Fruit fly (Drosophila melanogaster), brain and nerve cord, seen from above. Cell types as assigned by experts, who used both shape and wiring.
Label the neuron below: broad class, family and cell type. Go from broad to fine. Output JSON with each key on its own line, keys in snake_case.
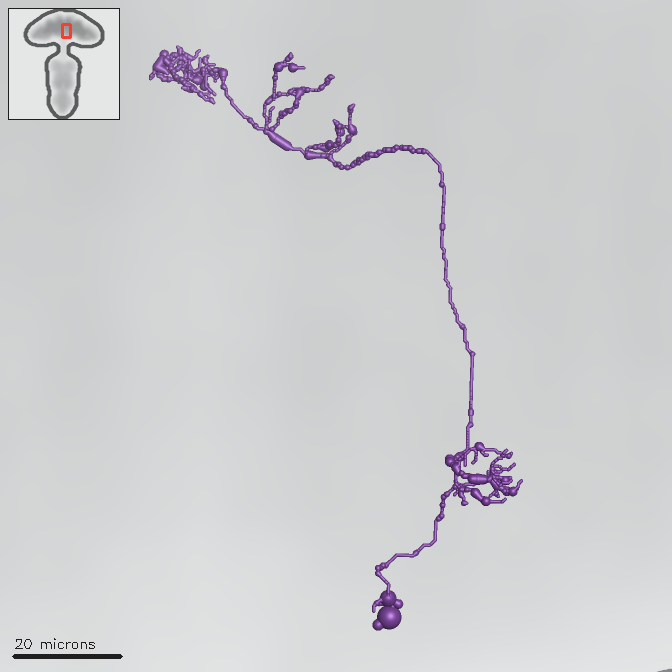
{
 "broad_class": "central-brain intrinsic neuron",
 "family": "class CX",
 "cell_type": "PFNa"
}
